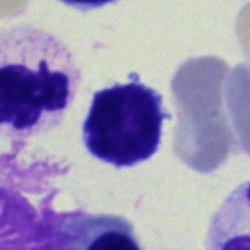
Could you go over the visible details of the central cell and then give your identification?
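The nucleus occupies nearly the entire cell, leaving little or no visible cytoplasm. Its chromatin stains dense and dark purple throughout. A small rounded knob projects from the top edge, and the right edge bears small irregular spiky projections. The cell is a lymphocyte.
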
